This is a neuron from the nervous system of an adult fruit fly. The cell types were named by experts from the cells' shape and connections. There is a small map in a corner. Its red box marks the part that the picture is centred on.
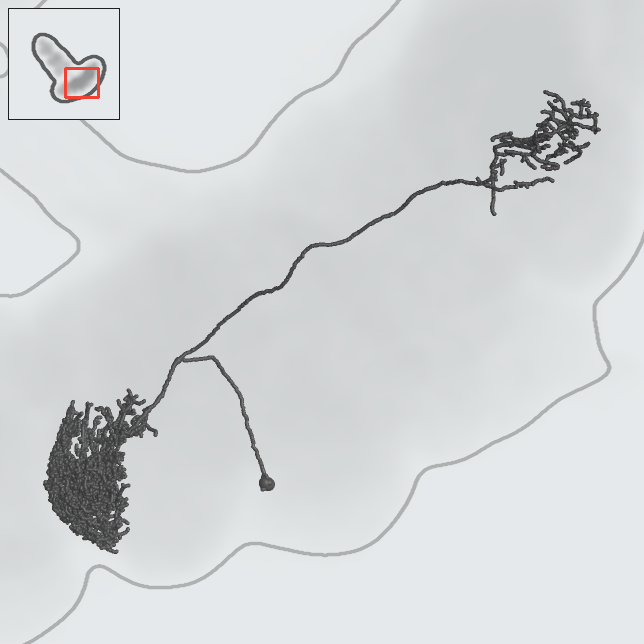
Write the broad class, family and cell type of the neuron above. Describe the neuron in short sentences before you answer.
The cell body is at the bottom of the picture. Dozens of branch ends can be seen. Its broad class is central-brain intrinsic neuron. Its family is hemilineage VLPa2. Its cell type is PVLP018.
